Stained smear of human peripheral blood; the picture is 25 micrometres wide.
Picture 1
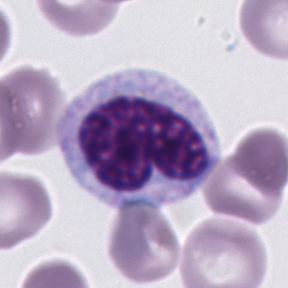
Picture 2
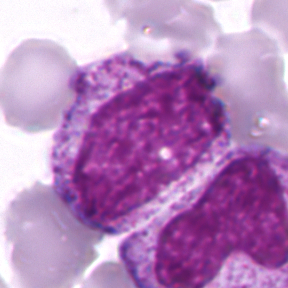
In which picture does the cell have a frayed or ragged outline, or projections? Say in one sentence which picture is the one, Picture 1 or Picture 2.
The edge of the cell in picture 2 is rough.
